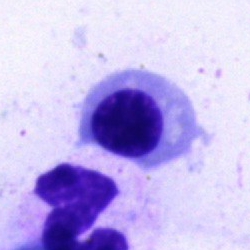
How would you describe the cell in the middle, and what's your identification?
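Starting with the outline, it is round to slightly oval and mostly smooth. Next, the nucleus lies off-centre toward the left, and its chromatin is dense and dark purple. Last, a paler zone lies in the cytoplasm beside the nucleus, on its right. The cell is an erythroblast.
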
